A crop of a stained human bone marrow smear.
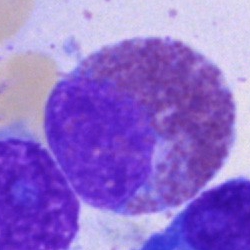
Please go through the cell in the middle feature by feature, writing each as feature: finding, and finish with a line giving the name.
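Outline: roughly round
Nucleus position: toward the left side
Nucleus shape: indented on its right side
Cytoplasm: abundant, about half of the cell
Name: eosinophil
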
